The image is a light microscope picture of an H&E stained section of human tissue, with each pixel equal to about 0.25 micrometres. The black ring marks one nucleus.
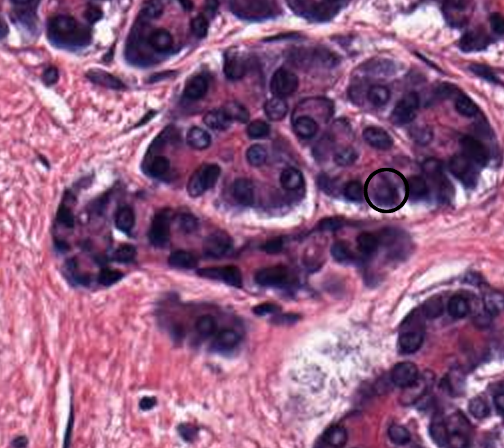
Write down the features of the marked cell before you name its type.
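The nucleus sits toward the cell's outer end, near the edge of its cell group. The cytoplasm is pink to purple. The cell lies in a row of cells along the outer border of a rounded cell cluster, which a thin clear gap separates from pink fibres. The marked nucleus belongs to a pancreatic acinar cell.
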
